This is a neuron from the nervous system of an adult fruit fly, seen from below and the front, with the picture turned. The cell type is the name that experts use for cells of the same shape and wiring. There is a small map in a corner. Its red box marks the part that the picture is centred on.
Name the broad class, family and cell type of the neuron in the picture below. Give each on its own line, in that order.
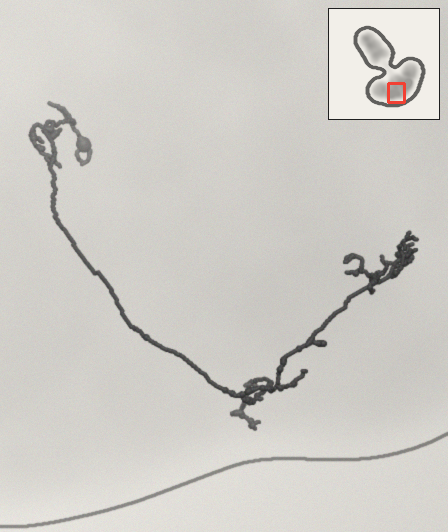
central-brain intrinsic neuron
class Kenyon Cell
KCa'b'-ap1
